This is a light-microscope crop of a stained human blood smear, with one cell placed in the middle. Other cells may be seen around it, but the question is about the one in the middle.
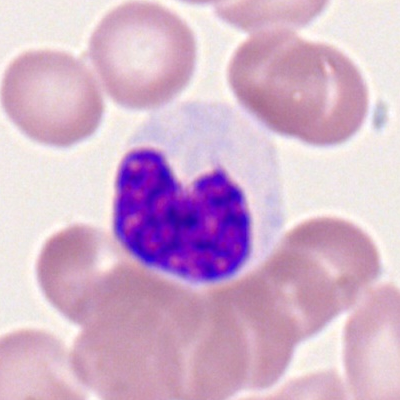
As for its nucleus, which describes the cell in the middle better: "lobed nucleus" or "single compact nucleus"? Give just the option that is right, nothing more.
Single compact nucleus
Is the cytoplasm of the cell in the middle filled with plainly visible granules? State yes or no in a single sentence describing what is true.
No, in the cell's cytoplasm no granules are visible.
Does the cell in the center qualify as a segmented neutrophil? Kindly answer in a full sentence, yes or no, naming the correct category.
No, the cell in the middle is a band neutrophil; it is not a segmented neutrophil.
